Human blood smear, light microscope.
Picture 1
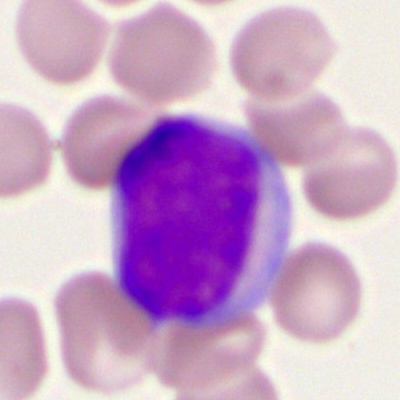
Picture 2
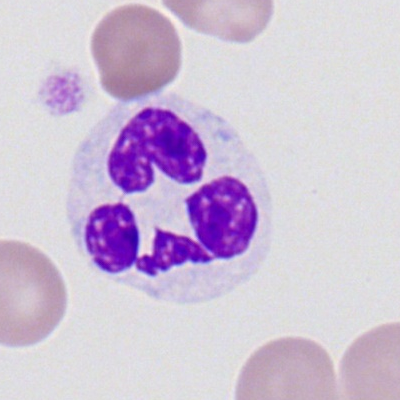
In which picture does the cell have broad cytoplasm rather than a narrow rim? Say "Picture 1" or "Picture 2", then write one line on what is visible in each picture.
Picture 2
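In picture 1: The nucleus fills most of the cell.
In picture 2: A wide rim of pale lilac-grey cytoplasm surrounds the nuclear lobes.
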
